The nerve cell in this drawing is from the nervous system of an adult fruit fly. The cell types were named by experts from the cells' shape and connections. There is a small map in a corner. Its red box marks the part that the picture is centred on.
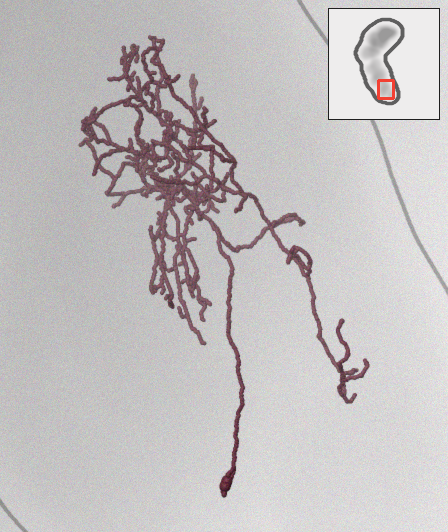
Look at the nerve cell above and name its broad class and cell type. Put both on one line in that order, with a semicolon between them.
nerve-cord intrinsic neuron; INXXX423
